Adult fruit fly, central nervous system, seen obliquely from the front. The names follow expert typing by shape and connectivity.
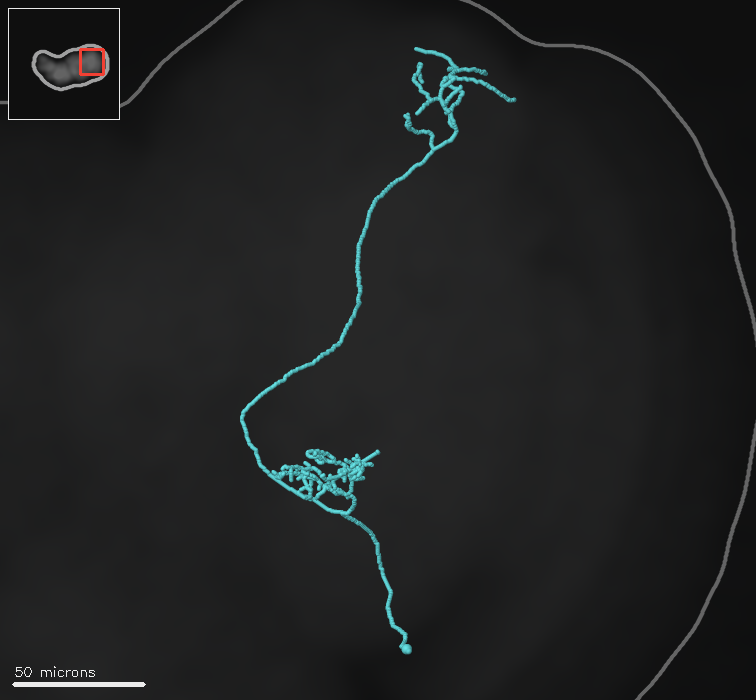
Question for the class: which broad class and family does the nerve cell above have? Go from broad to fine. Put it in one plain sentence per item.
A central-brain intrinsic neuron of hemilineage ALv1.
